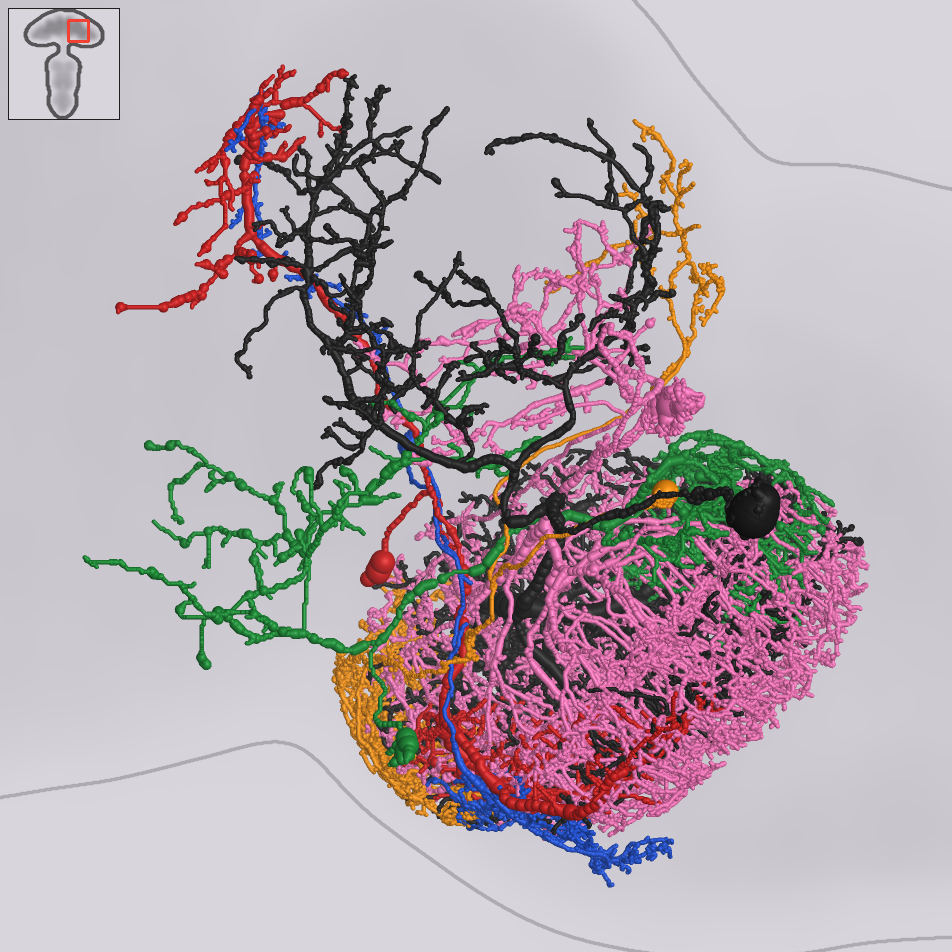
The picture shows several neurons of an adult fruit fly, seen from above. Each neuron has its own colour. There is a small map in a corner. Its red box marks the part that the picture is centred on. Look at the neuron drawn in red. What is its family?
LC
